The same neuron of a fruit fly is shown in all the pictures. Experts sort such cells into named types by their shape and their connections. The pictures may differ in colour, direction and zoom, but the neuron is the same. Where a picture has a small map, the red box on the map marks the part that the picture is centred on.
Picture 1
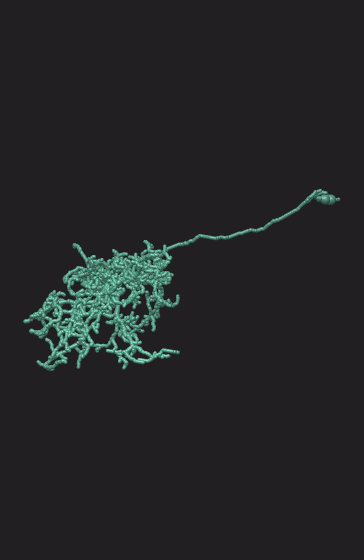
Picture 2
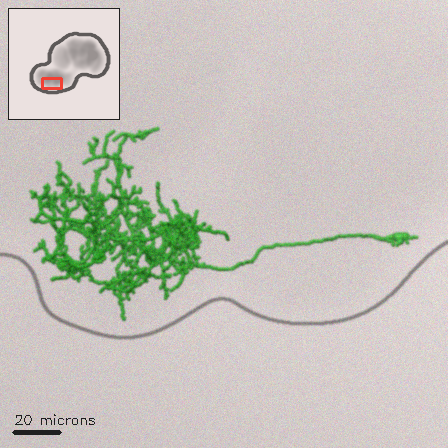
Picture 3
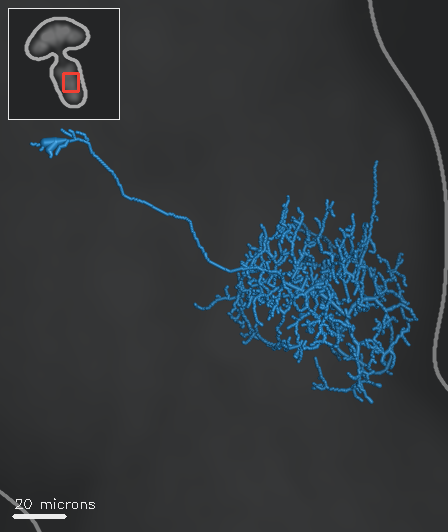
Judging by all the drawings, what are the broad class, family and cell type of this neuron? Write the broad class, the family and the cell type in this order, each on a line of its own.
nerve-cord intrinsic neuron
hemilineage 13B
IN13B018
